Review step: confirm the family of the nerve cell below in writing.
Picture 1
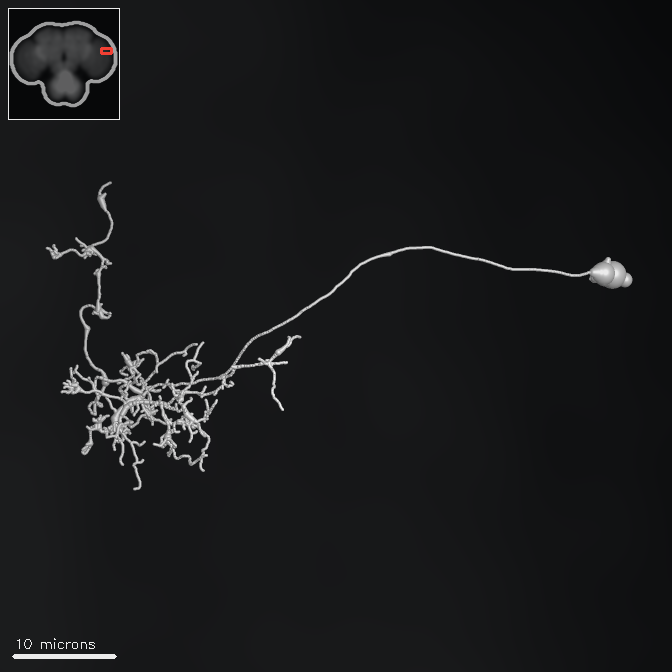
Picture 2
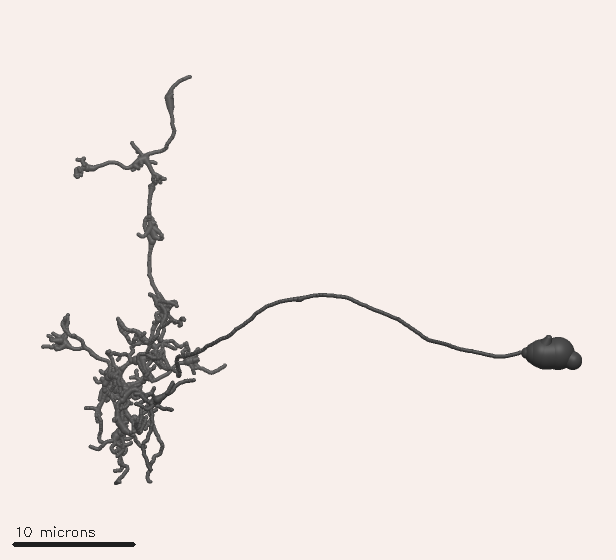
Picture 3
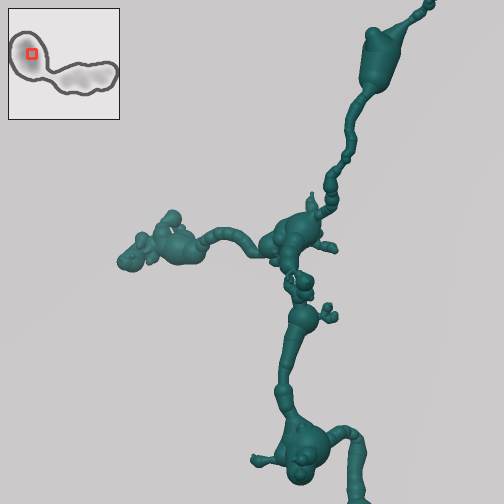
Dm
